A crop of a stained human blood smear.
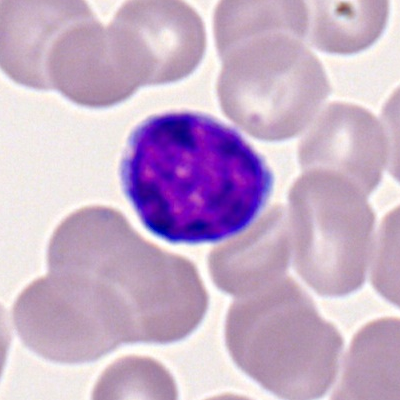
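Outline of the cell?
Smooth, roughly round.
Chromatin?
Dense and coarsely clumped, dark purple patches between lighter areas.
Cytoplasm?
Only a very thin pale blue rim, clearest along the left edge, without granules.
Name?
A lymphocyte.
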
